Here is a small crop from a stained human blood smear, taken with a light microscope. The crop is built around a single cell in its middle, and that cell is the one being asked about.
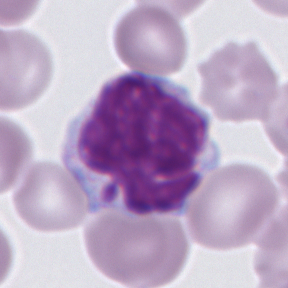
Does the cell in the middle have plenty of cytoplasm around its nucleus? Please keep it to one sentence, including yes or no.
No, its nucleus occupies most of the cell, with scant cytoplasm.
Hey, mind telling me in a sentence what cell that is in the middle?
The centered cell in this crop is a large granular lymphocyte.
